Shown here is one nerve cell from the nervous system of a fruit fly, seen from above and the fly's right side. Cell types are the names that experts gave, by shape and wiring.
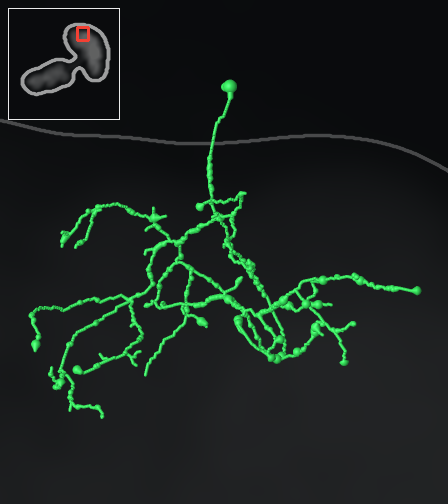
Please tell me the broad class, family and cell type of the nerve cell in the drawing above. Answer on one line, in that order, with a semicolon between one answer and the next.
central-brain intrinsic neuron; hemilineage LHl4_dorsal; CB3727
